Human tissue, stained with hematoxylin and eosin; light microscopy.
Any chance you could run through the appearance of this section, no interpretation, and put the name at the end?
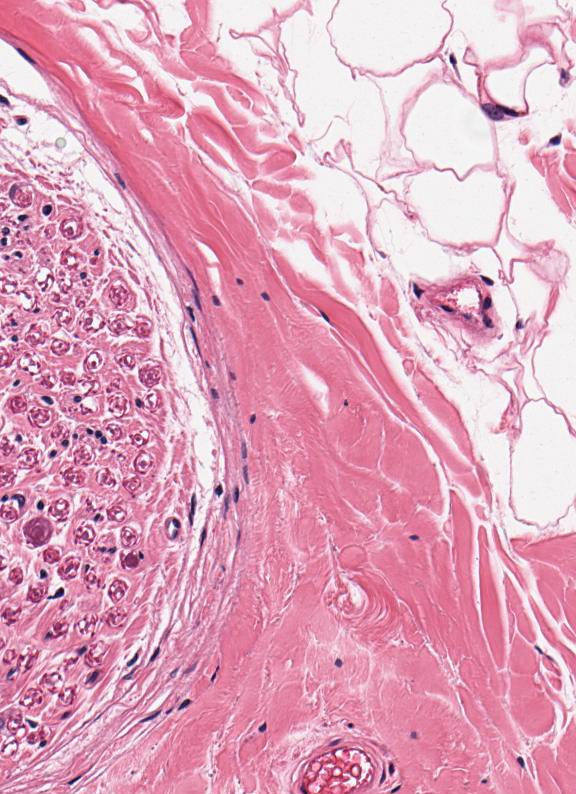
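On the left edge sits a rounded, densely cellular bundle; dense pink fibrous tissue takes the middle and fat the upper right. Inside the bundle are many small round profiles, most with a central pink dot in a paler rim, and concentric layers of flattened cells with thin elongated dark nuclei wrap around it. That's tibial nerve.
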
